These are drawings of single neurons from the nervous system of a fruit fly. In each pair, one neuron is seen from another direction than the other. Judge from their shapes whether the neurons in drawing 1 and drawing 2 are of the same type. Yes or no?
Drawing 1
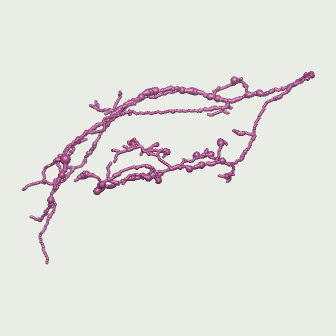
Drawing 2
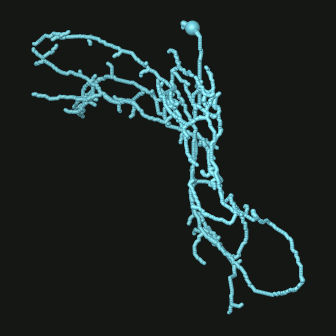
yes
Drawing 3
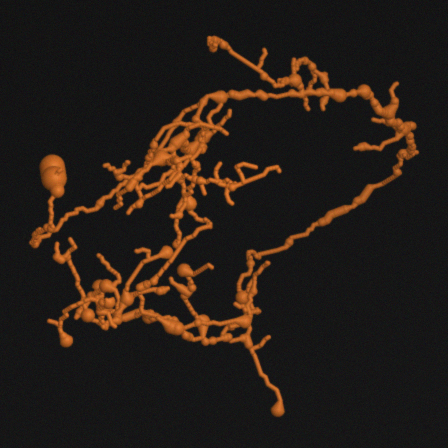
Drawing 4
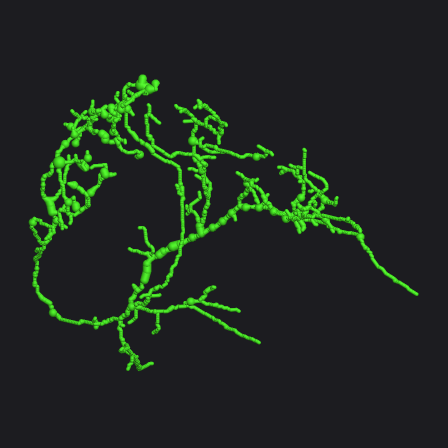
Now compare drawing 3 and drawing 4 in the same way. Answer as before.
no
